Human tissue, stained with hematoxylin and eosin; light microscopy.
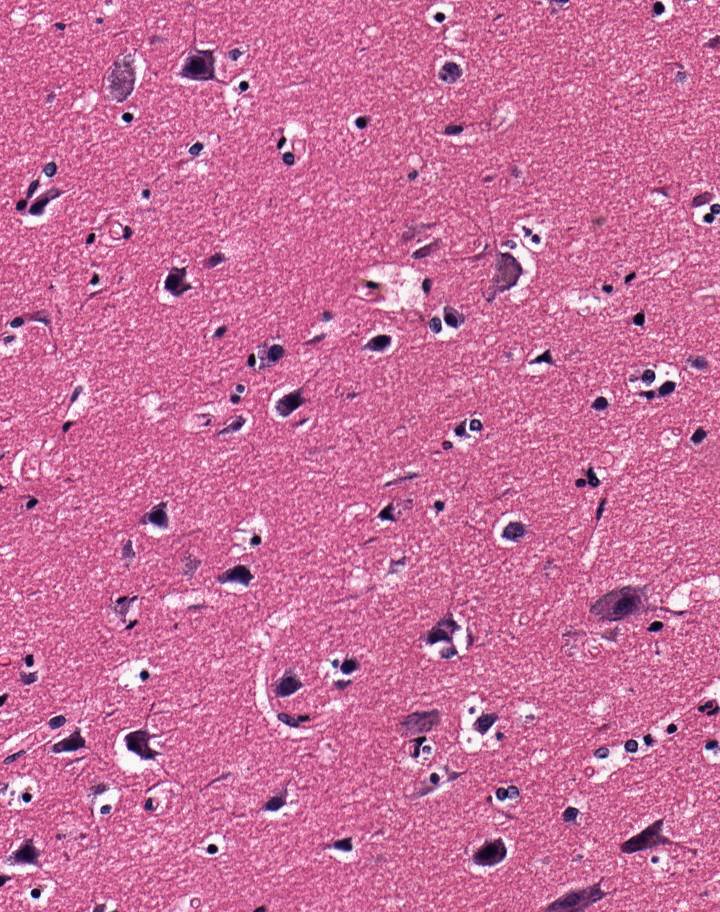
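Cerebral cortex: finely granular pink neuropil across the whole field, cells scattered singly, nothing organised into units. Neurons with angular, triangular cell bodies are spread everywhere, some with a tapering process, and many look shrunken, with dark-staining, angular cytoplasm and nuclei. Small round dark glial nuclei, little or no cytoplasm, are dotted throughout, some against neuronal cell bodies.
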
